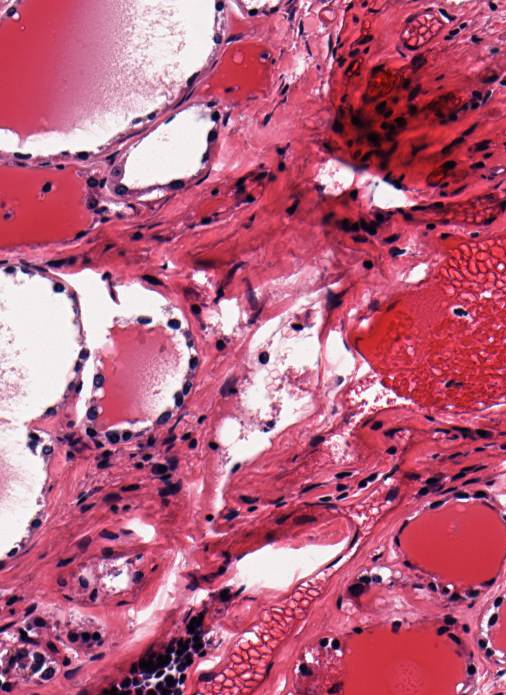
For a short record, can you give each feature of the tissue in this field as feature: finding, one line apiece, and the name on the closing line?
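Layout: rounded follicles of varying size, fibrous stroma bands between
Lining: single layer, flattened to low cuboidal, dark nuclei
Blood: spaces packed with red cells, right middle and near bottom centre
Cluster: small round dark nuclei, bottom edge left of centre
Name: thyroid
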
